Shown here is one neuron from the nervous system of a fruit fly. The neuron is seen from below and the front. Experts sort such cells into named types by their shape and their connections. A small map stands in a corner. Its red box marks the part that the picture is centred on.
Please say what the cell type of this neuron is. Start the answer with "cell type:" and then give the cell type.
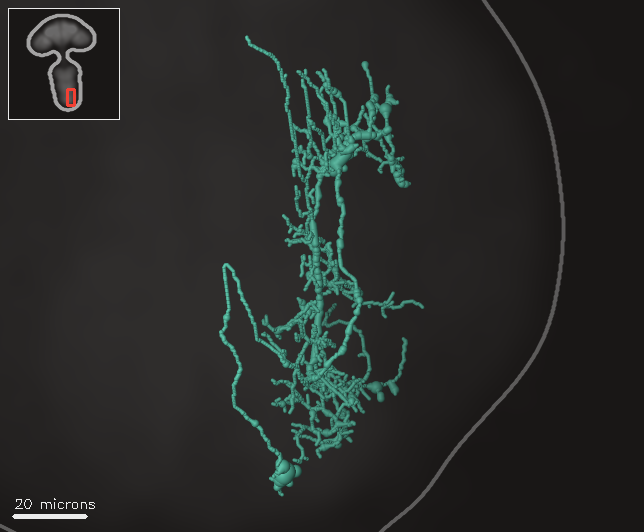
cell type: IN13B019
